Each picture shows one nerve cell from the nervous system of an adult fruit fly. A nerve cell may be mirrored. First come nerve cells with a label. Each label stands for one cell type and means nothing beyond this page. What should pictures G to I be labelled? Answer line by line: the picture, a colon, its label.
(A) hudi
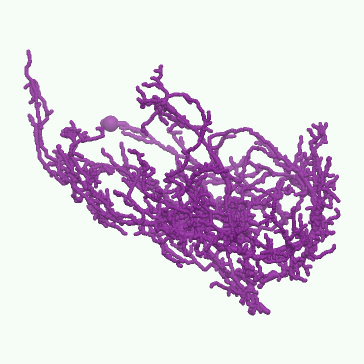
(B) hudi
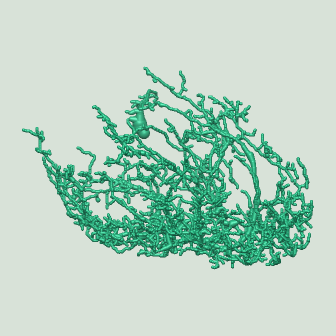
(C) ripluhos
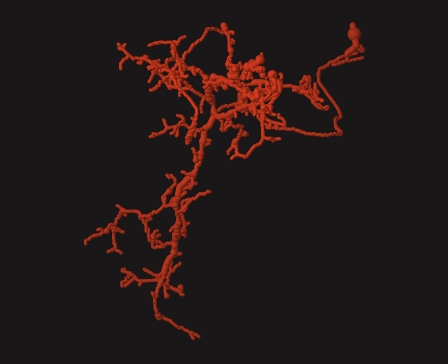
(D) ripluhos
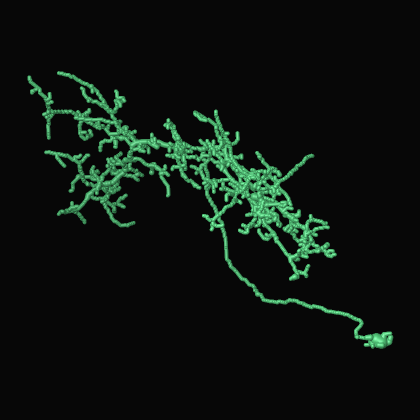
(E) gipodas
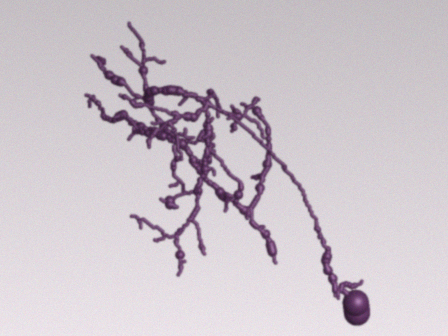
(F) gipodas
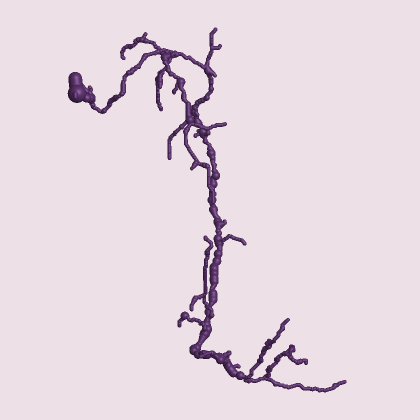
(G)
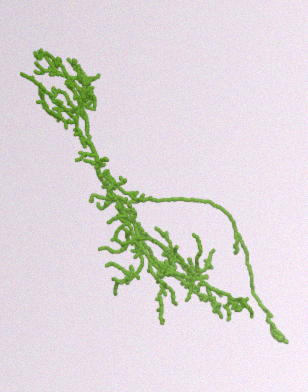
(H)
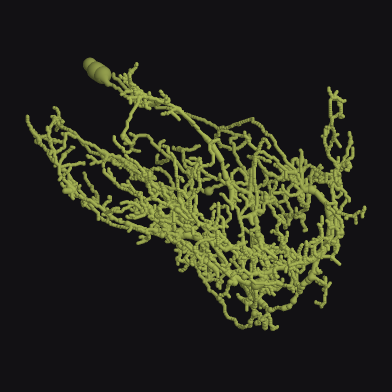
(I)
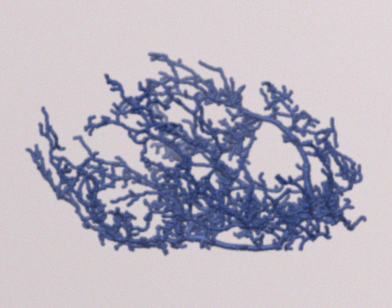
G: ripluhos
H: hudi
I: hudi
